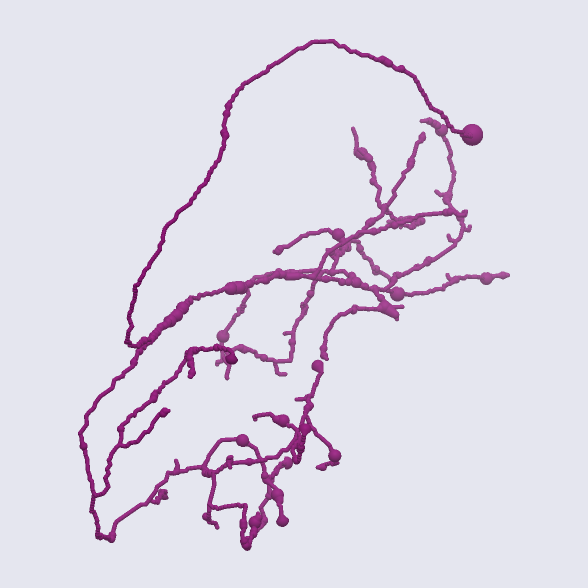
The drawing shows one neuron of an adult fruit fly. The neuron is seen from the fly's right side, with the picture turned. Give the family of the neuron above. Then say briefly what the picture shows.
The family is hemilineage DL1_dorsal. Its broad class is central-brain intrinsic neuron. The cell body can be seen at the upper right of the picture. The picture shows dozens of branch ends.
